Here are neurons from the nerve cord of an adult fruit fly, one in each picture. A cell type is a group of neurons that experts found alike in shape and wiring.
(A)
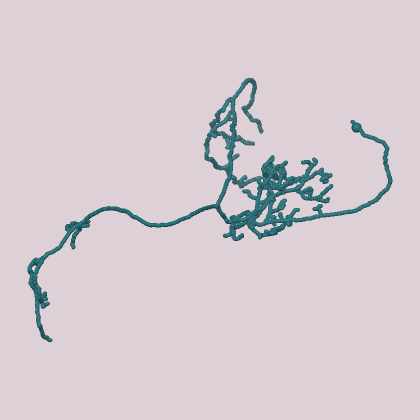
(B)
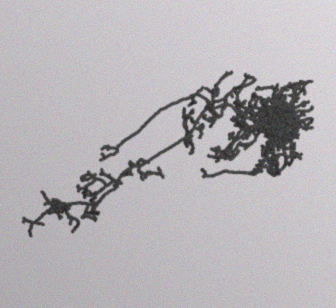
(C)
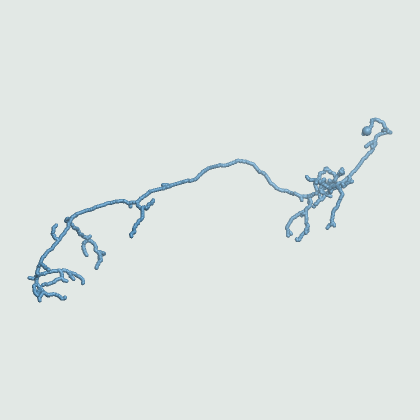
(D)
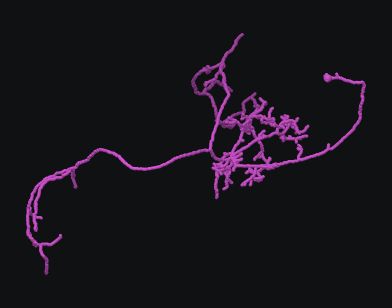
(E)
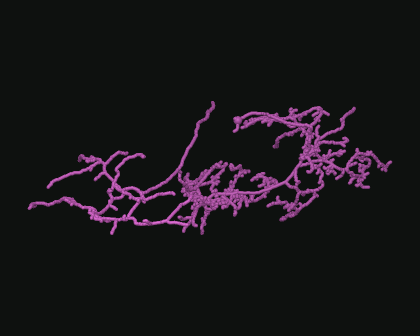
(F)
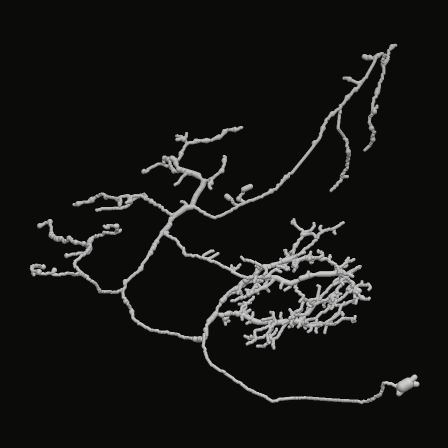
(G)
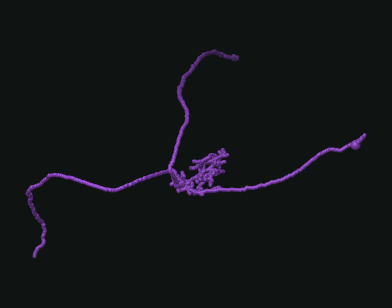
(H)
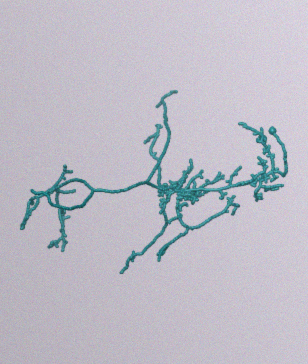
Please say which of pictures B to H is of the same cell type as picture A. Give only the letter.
D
